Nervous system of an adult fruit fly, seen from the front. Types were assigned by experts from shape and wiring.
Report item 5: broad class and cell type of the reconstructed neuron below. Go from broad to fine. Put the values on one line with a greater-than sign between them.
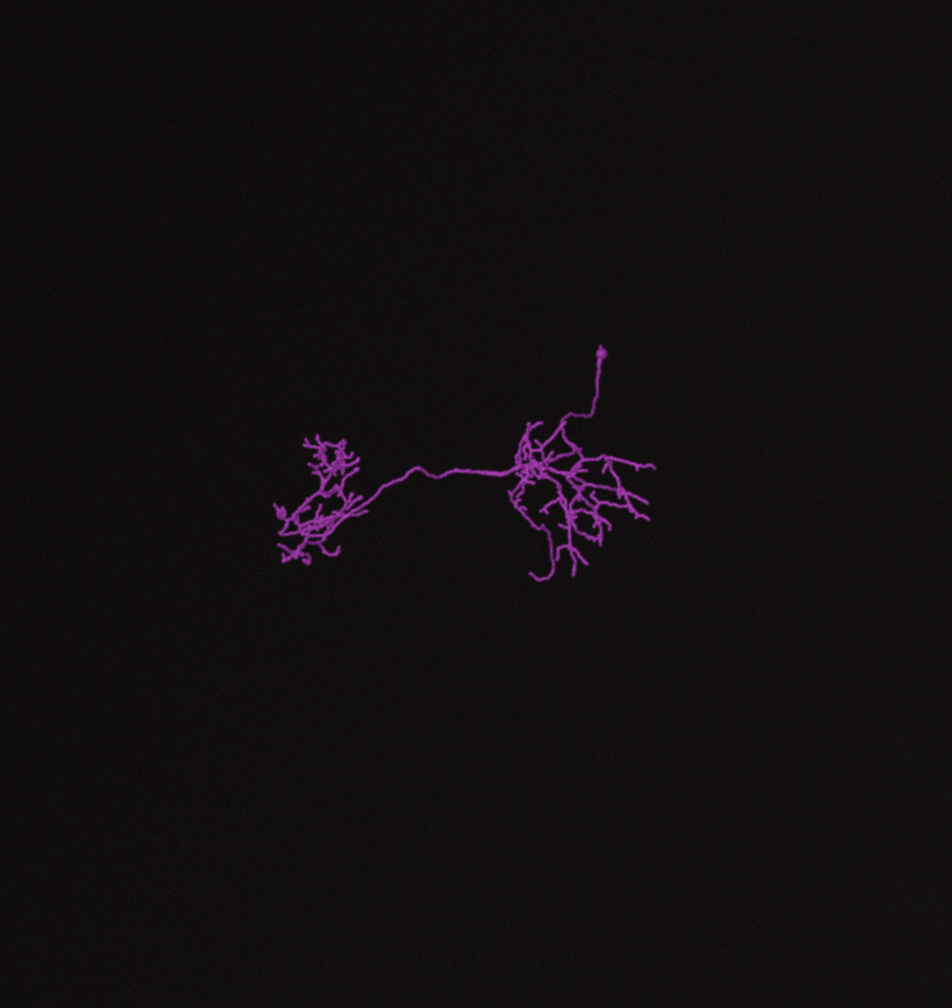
central-brain intrinsic neuron > LAL196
